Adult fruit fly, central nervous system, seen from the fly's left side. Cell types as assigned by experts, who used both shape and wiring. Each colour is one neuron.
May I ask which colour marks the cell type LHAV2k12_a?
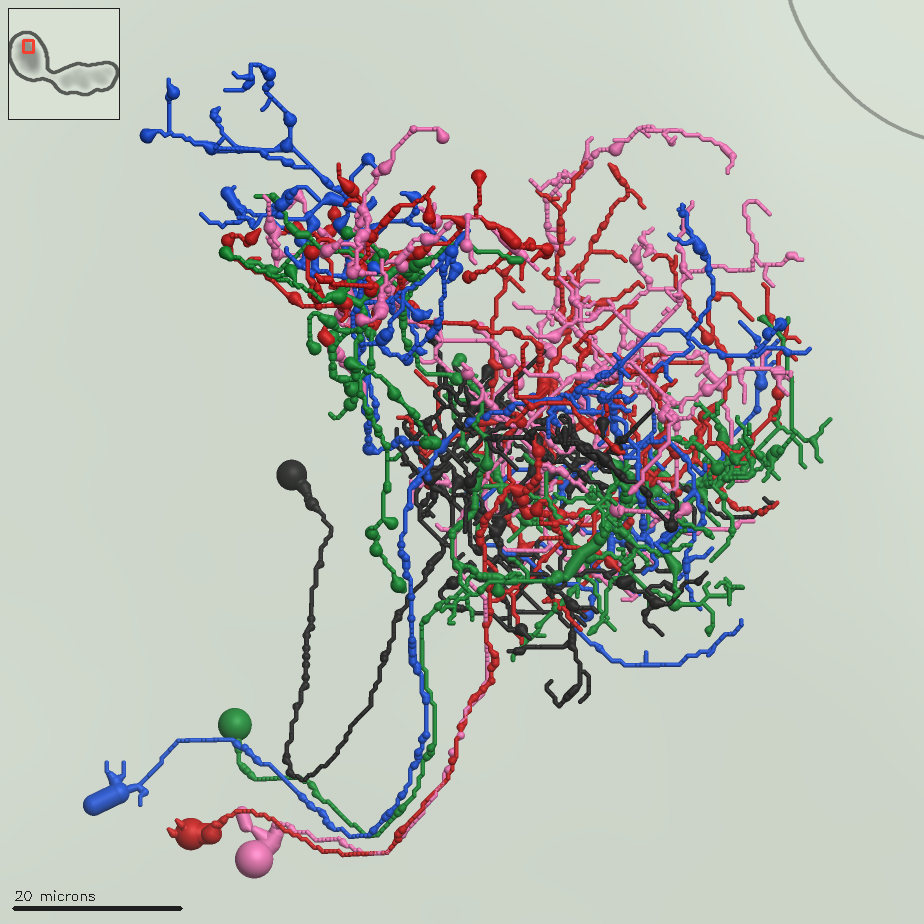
red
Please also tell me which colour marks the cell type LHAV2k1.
pink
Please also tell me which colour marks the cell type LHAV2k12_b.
green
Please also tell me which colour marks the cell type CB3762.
blue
